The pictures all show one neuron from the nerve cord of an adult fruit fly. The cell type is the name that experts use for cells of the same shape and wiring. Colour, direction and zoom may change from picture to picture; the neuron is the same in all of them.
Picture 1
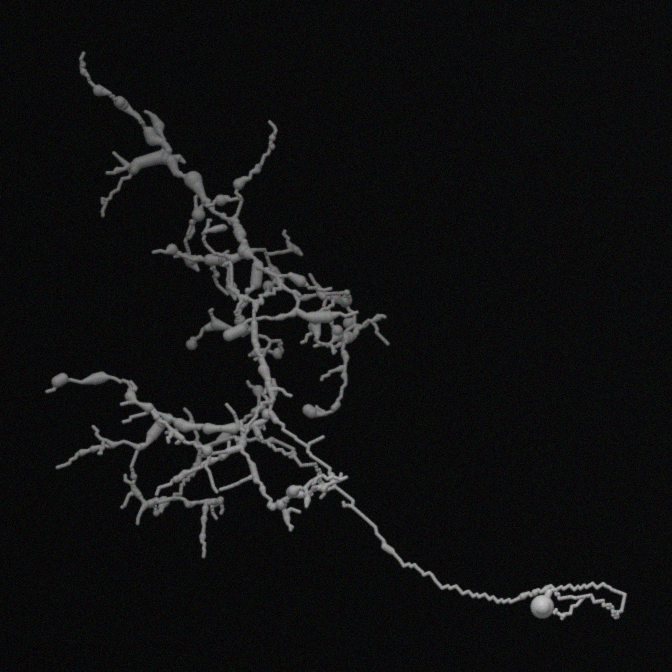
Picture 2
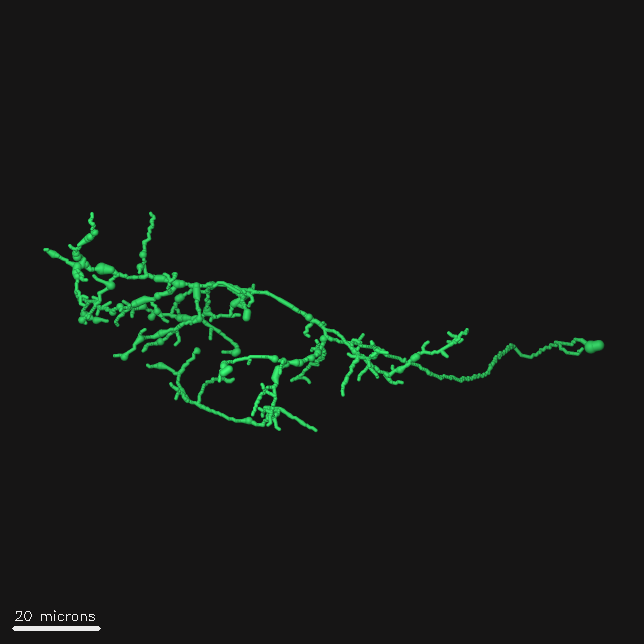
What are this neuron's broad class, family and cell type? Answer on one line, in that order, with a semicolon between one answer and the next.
nerve-cord intrinsic neuron; hemilineage 13B; IN13B087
